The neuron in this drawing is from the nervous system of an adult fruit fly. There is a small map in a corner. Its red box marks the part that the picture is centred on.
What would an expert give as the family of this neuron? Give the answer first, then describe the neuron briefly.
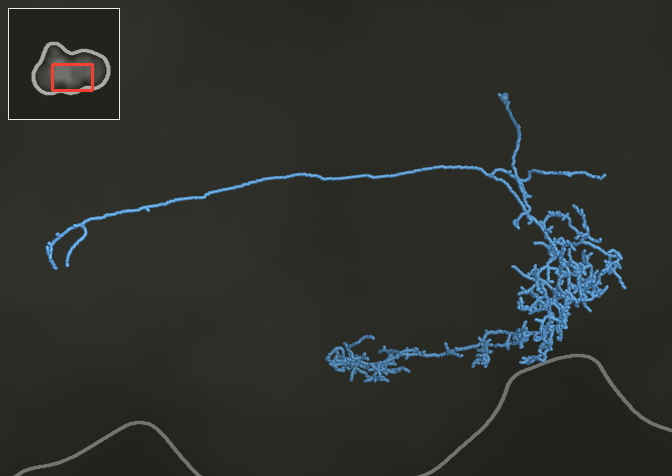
Its family is hemilineage VLPl&p2_posterior. Its broad class is central-brain intrinsic neuron. The cell body is at the upper right of the picture. The picture shows dozens of branch ends.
